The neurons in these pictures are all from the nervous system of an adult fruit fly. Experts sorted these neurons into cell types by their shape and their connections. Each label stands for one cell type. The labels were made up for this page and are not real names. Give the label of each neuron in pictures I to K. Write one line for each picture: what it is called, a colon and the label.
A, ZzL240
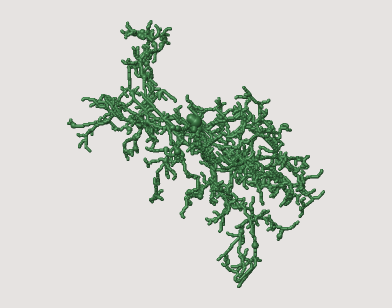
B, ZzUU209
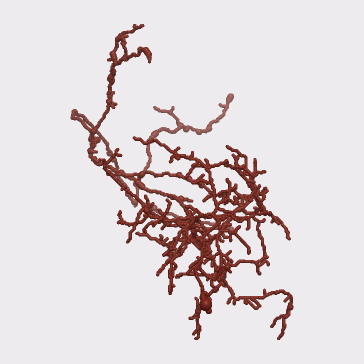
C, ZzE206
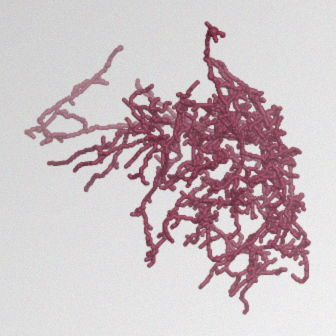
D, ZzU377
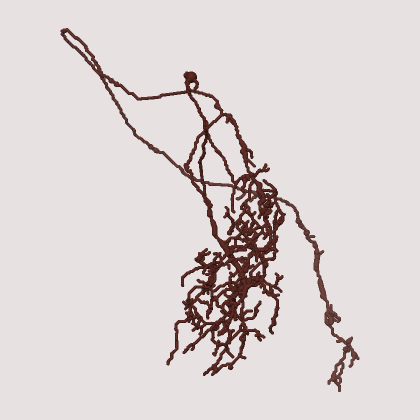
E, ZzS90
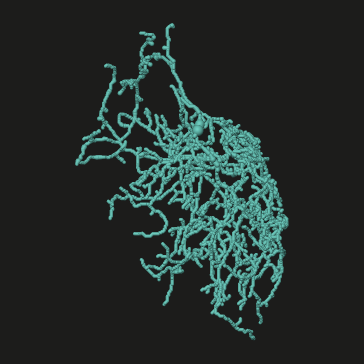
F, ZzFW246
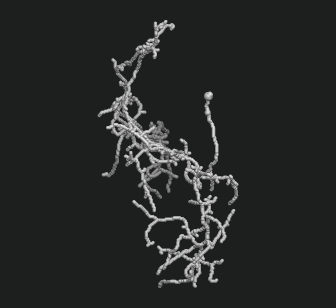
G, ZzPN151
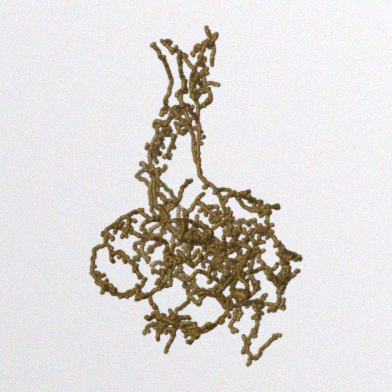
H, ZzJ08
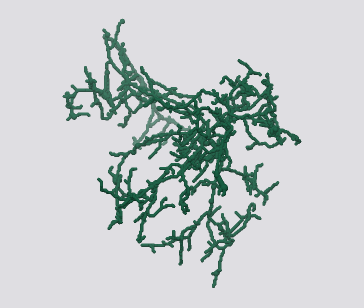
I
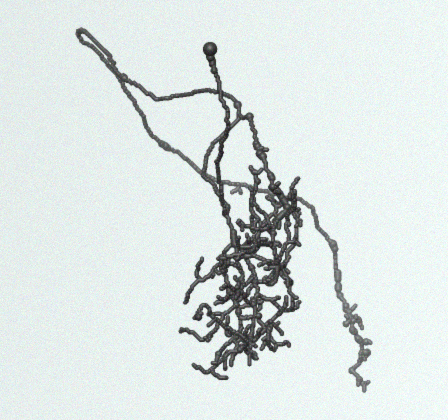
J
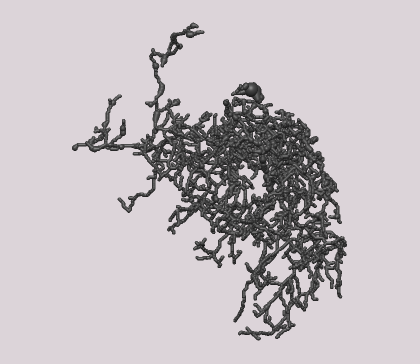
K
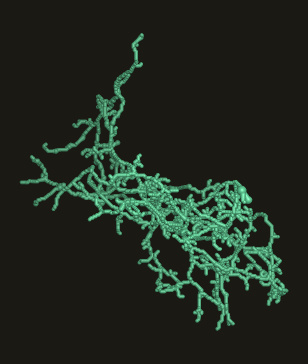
I: ZzU377
J: ZzE206
K: ZzL240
